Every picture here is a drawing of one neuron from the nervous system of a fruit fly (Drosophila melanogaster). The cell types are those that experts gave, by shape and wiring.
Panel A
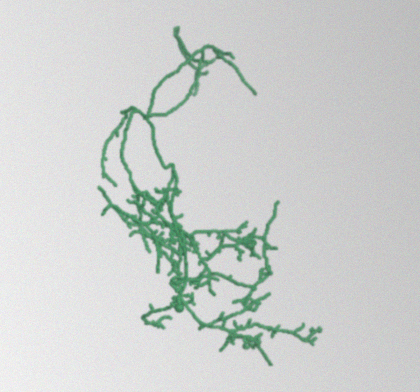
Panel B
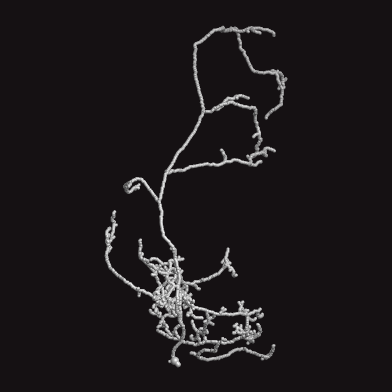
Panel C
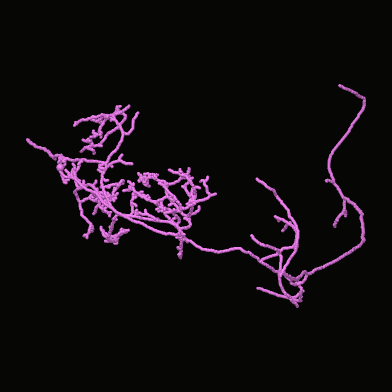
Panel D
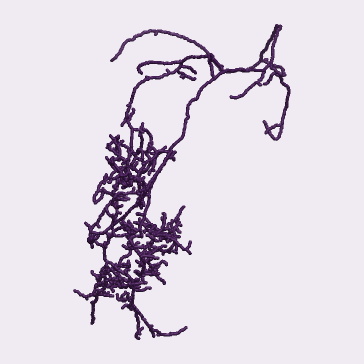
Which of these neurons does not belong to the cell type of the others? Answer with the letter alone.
B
